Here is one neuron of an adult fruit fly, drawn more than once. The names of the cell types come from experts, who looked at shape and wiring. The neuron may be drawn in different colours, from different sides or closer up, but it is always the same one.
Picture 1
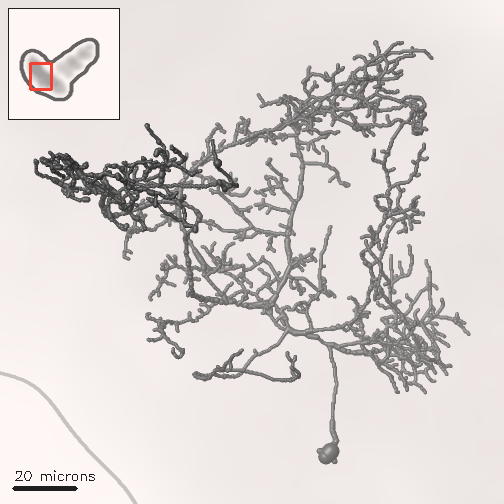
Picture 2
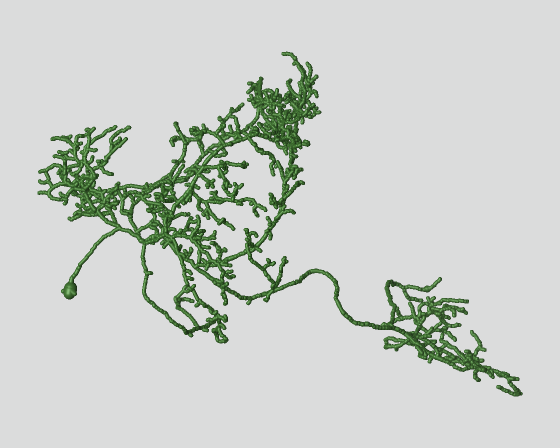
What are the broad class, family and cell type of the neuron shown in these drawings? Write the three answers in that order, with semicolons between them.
central-brain intrinsic neuron; hemilineage AOTUv1_medial; SMP148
